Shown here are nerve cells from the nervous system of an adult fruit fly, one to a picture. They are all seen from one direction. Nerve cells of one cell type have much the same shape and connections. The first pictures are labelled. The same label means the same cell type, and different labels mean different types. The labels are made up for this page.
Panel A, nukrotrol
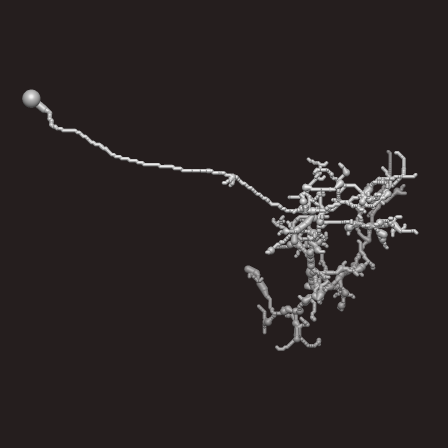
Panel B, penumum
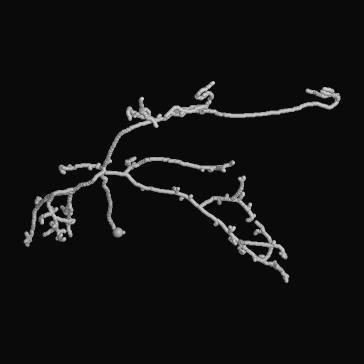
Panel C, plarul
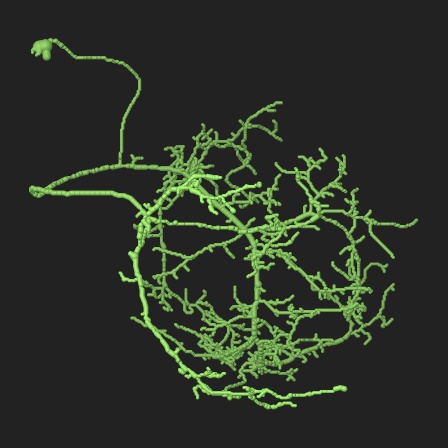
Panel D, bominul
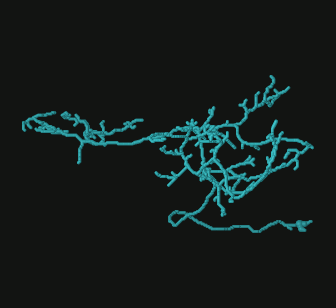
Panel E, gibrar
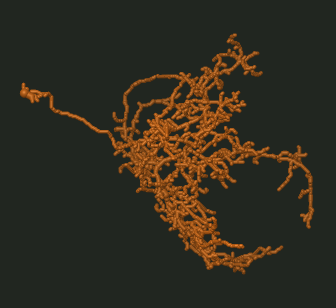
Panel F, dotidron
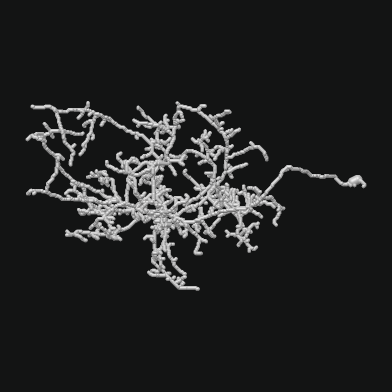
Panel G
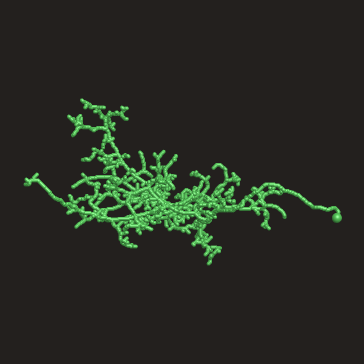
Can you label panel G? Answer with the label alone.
dotidron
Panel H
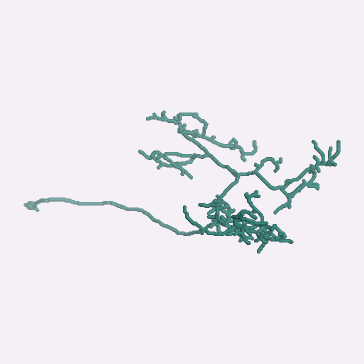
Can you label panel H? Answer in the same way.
bominul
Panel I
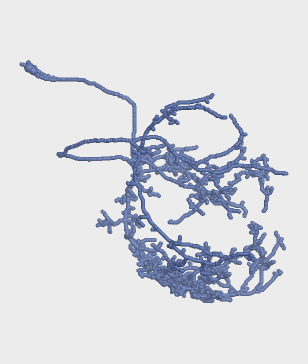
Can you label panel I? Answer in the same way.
plarul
